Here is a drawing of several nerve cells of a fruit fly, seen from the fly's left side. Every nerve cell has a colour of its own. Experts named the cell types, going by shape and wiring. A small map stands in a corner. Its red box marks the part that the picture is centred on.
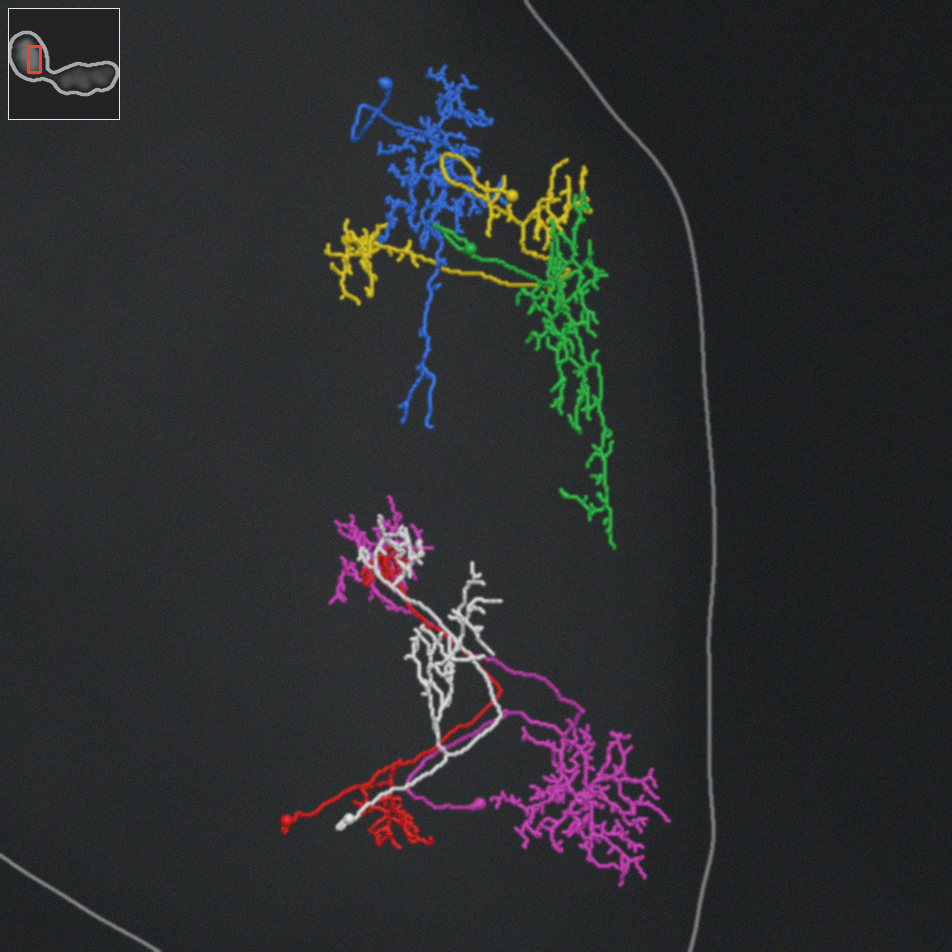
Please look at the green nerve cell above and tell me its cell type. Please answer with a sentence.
The cell type is Cm7.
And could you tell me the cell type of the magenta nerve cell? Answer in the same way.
The cell type is Tm32.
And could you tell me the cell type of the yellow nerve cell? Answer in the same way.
The cell type is TmY21.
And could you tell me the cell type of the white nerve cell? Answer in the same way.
The cell type is Tm33.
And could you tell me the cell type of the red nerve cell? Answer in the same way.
The cell type is Tm34.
